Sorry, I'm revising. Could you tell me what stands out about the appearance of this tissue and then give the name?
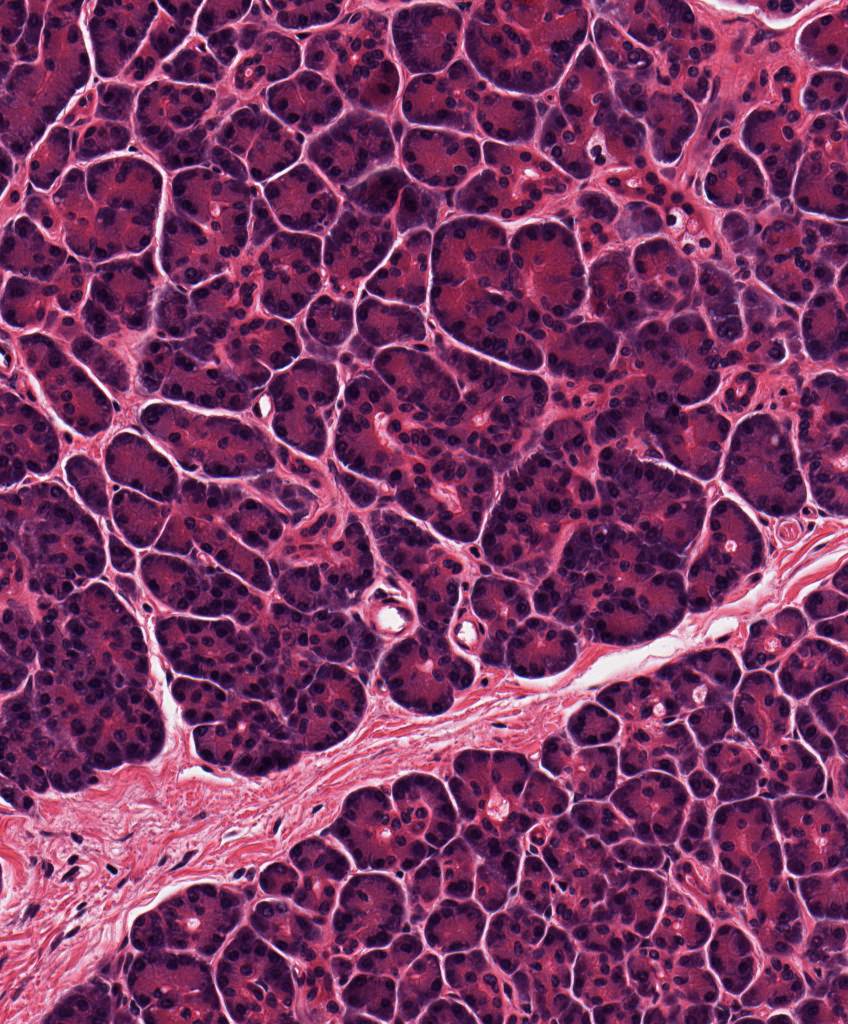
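Closely packed rounded acini, grouped into lobules with little stroma between them, fill the field. Acinar cell nuclei are round, dark and placed toward the base of the cells. Acinar cytoplasm is pinker toward the apex and more purple toward the base. A few small, round, empty lumina lie just above the broad fibrous band near the centre of the field. The tissue is pancreas.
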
